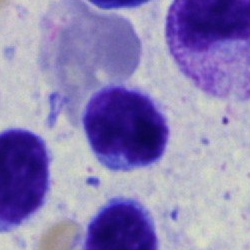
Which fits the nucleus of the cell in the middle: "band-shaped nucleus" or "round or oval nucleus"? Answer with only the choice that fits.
Round or oval nucleus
